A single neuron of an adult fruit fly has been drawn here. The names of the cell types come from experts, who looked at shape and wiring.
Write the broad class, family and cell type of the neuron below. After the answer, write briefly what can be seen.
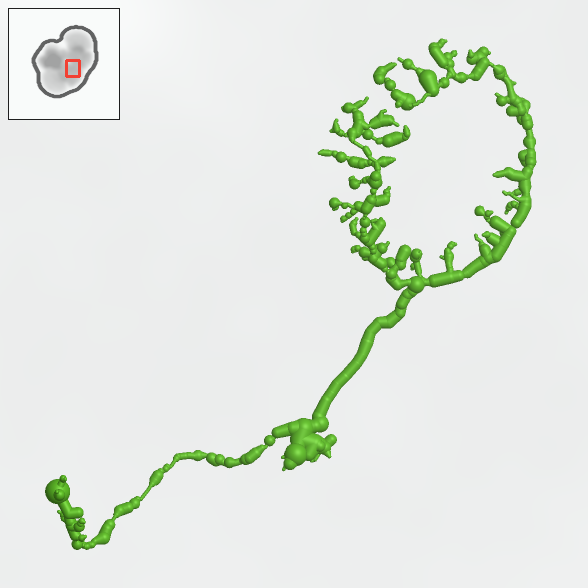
This is a central-brain intrinsic neuron. The family is hemilineage EBa1. It is of cell type ER5. The cell body can be seen at the lower left of the picture. The picture shows dozens of branch ends.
